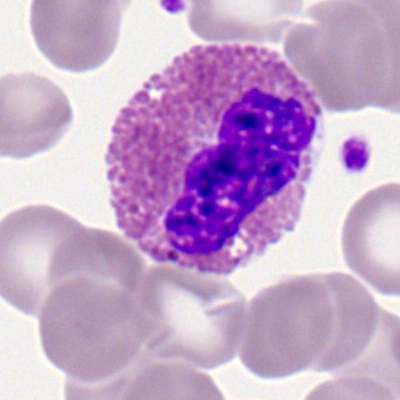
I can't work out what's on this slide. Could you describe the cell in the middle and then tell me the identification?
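Nuclear shape comes up for checking before anything else: several connected lobes, running diagonally from upper right to lower left. Chromatin is the second item, dark purple and coarsely clumped. Cytoplasm is the third, densely packed with granules. Name: eosinophil.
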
